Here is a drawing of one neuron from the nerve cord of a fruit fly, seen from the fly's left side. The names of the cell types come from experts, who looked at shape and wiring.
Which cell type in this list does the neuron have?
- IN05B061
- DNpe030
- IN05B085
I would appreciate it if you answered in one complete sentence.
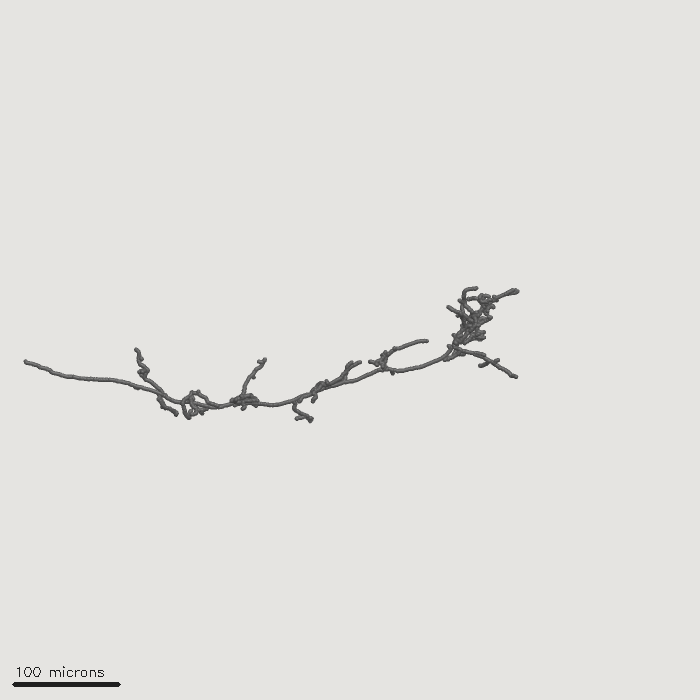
It is DNpe030 that names the cell type of this neuron.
